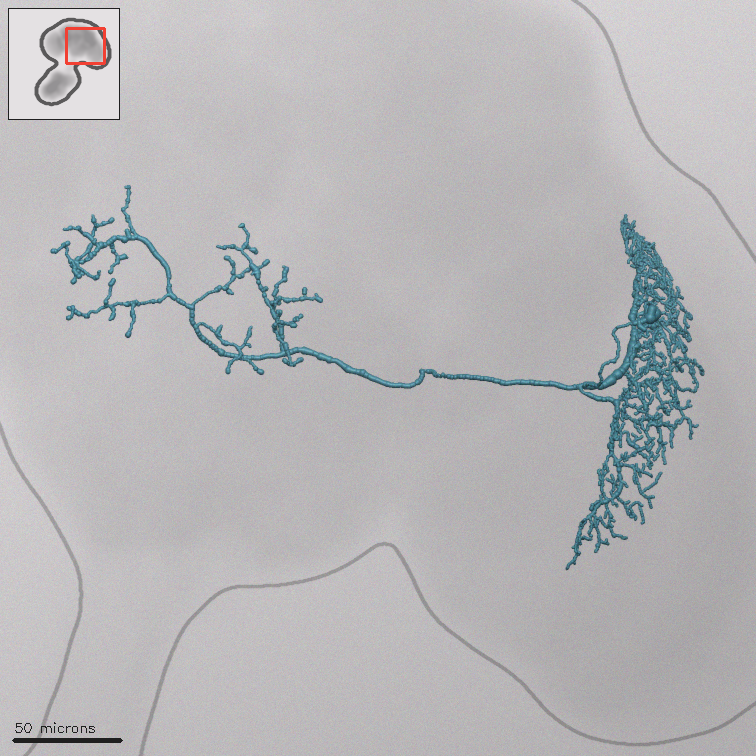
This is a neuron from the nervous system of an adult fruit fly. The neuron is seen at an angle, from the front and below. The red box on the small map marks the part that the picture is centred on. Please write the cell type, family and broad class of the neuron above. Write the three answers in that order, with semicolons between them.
MeVP56; MeVP; visual projection neuron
